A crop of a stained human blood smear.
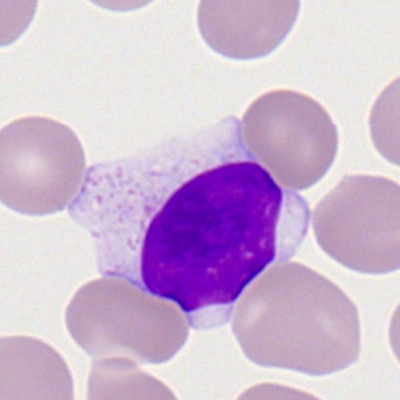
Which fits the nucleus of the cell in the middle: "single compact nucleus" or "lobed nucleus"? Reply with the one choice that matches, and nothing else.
Single compact nucleus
